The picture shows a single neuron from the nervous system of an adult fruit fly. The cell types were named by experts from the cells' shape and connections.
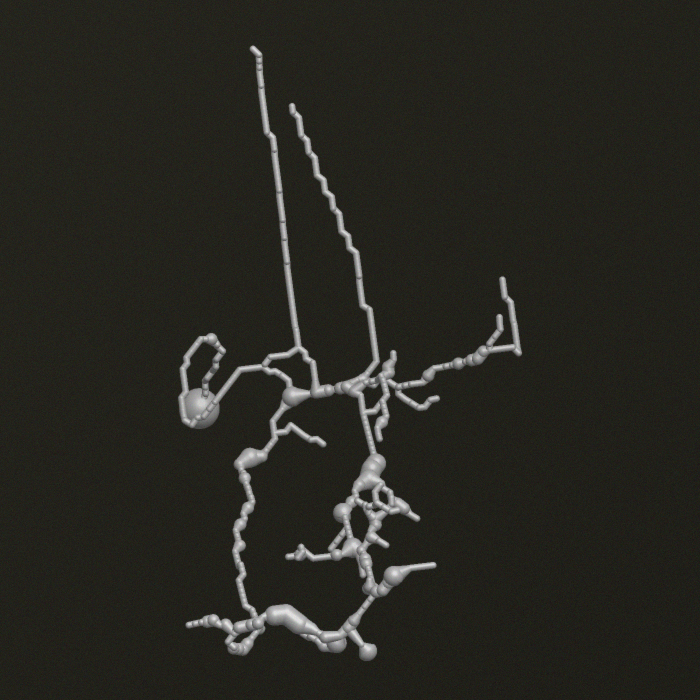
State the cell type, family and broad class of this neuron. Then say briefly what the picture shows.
It is of cell type Mi15. The family is Mi. Its broad class is optic-lobe intrinsic neuron. Its cell body lies on the left of the picture. In this view it is taller than it is wide.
